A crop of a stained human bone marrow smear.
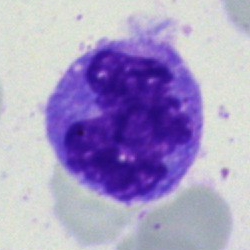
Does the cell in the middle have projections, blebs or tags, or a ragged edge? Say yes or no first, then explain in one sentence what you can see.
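Yes. A wispy, frayed fringe projects from the top edge of the cell.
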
